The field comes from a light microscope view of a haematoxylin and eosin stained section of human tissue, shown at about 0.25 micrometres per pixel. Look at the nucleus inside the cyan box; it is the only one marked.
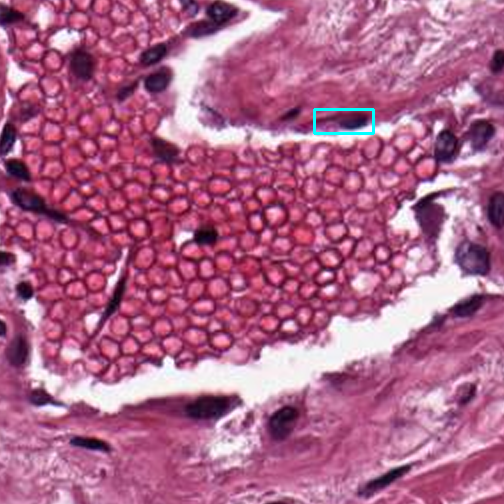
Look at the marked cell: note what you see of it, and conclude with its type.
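The nucleus is a thin, elongated, flattened sliver that runs parallel to the edge of the space below it. The nucleus stains dark and fairly evenly, and it is slimmer than the oval nuclei scattered in the surrounding tissue. Little cytoplasm can be made out. What there is blends as a thin pink strip into the pink fibrous tissue above it. Type of cell: endothelial cell.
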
